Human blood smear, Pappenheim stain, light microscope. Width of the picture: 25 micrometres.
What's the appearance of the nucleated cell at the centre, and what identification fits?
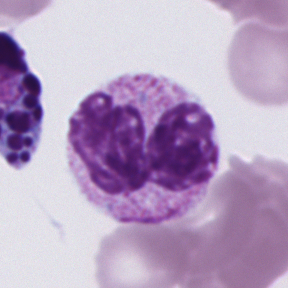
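You'll see a nucleus in two lobes, lying side by side, left and right. The cytoplasm is packed with fine pink-red granules, though they don't hide the nuclear outline. The cell is about 13 micrometres across. It's a segmented neutrophil.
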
